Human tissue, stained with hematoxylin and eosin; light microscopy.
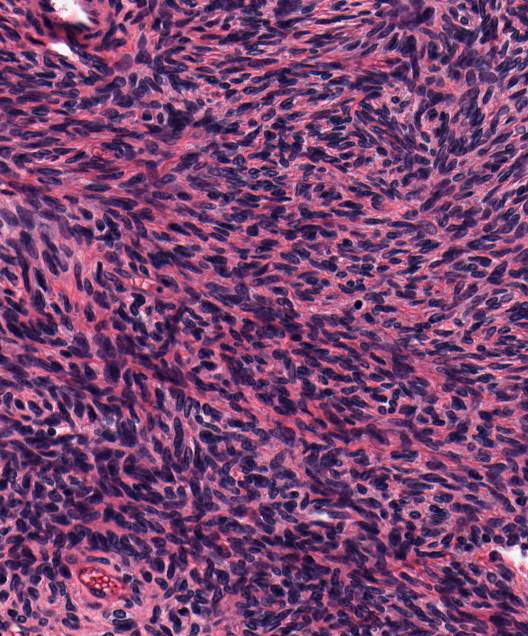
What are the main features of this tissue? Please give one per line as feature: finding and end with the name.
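Pattern: densely cellular sheet of spindle cells, short fascicles in varying directions
Nuclei: ovoid to elongated, dark, crowded, often touching or overlapping
Cytoplasm: scant, pale pink; cell borders indistinct
Stroma: thin pink fibrillary strands between cells
Name: ovary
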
